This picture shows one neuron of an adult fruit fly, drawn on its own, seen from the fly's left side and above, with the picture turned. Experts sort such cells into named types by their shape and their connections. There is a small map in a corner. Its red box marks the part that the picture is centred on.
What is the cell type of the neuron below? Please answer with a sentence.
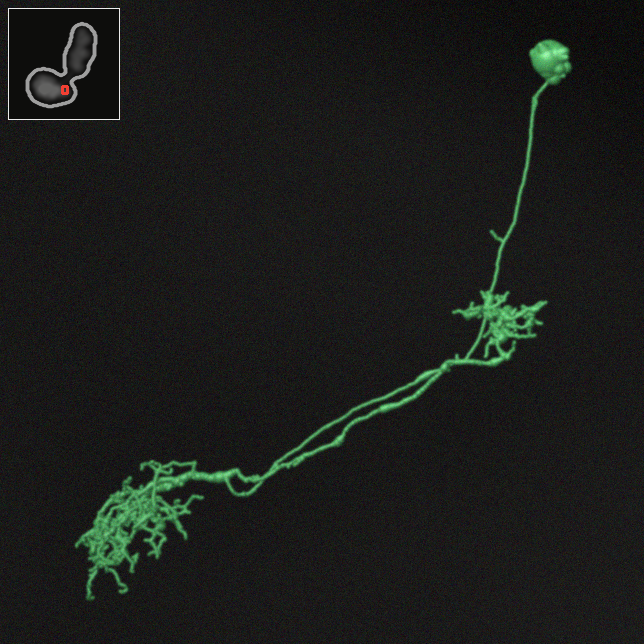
The cell type is T5a.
